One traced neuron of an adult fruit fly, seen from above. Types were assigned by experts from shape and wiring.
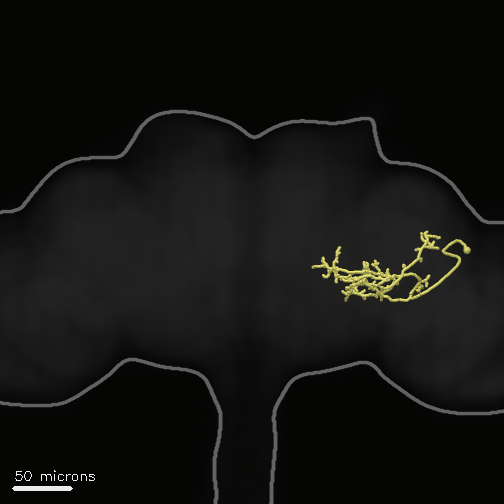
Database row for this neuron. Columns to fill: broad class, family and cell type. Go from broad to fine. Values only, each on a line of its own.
central-brain intrinsic neuron
hemilineage SLPav2
CB1352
